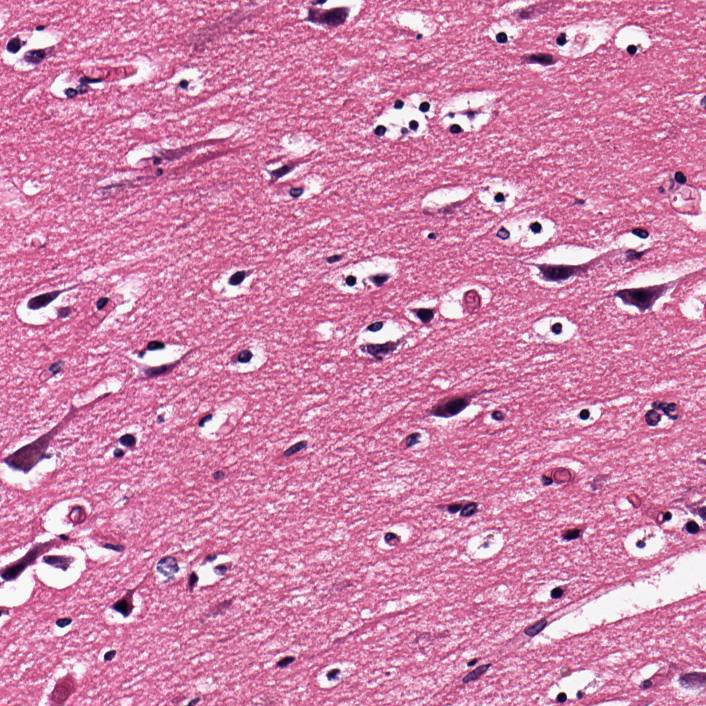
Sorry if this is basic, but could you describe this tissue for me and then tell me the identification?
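Pink, finely fibrillary neuropil fills the whole field, with no epithelium or glands. Many small, round, dark nuclei are scattered evenly throughout. In a few places, such as the upper centre, two to four of these nuclei share one clear space. An elongated, empty, slit-like space runs diagonally at the lower right edge. It is cerebral cortex.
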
